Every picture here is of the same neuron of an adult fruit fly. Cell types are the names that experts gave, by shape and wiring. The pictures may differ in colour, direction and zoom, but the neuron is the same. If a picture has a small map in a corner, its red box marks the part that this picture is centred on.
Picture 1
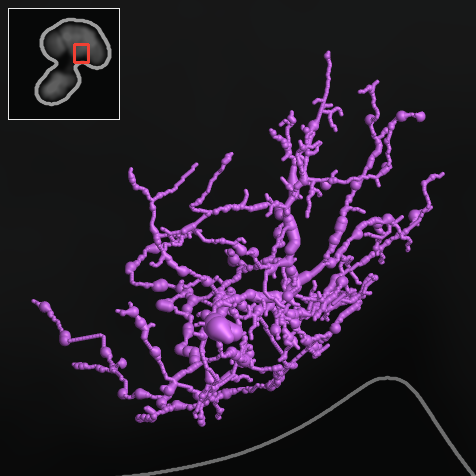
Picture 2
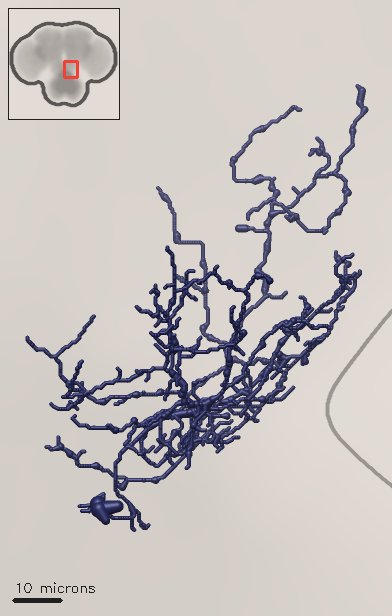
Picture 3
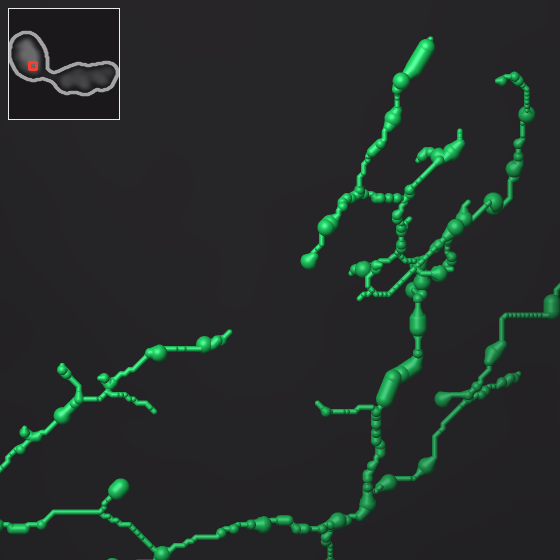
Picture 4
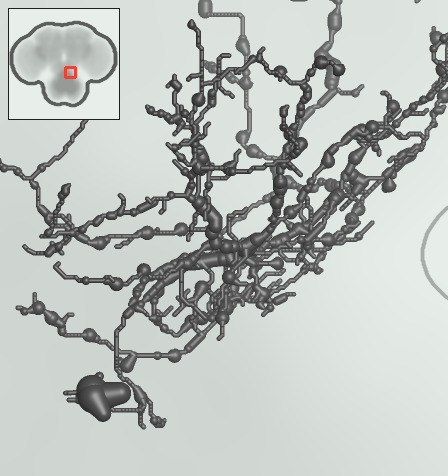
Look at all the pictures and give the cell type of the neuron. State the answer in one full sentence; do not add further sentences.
This neuron has been assigned cell type GNG293.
